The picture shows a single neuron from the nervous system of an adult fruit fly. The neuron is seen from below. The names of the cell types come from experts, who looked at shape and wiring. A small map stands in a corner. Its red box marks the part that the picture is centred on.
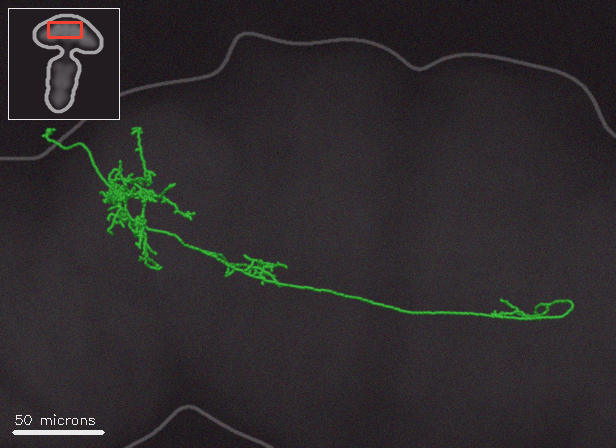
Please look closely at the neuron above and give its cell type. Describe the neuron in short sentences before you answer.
It is in the brain and does not reach the nerve cord. By the scale bar it is about 300 microns wide in this view. Dozens of branch ends can be seen. This is a central-brain intrinsic neuron. Its cell type is AVLP274_b.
